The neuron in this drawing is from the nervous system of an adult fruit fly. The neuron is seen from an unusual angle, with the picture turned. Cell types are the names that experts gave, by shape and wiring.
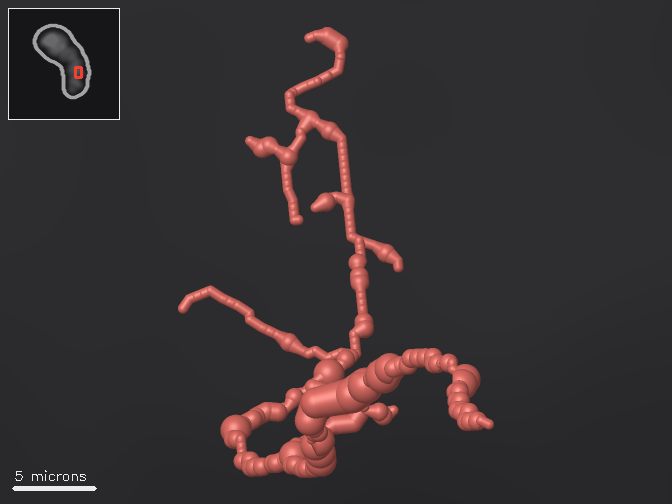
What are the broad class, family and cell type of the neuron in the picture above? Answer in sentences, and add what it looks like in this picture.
It is a sensory neuron entering the nerve cord. The name of its family is class mechanosensory tactile. It is of cell type SNta43. No cell body is drawn. From top to bottom in the picture it spans about 25 microns. There are a dozen or fewer branch ends.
